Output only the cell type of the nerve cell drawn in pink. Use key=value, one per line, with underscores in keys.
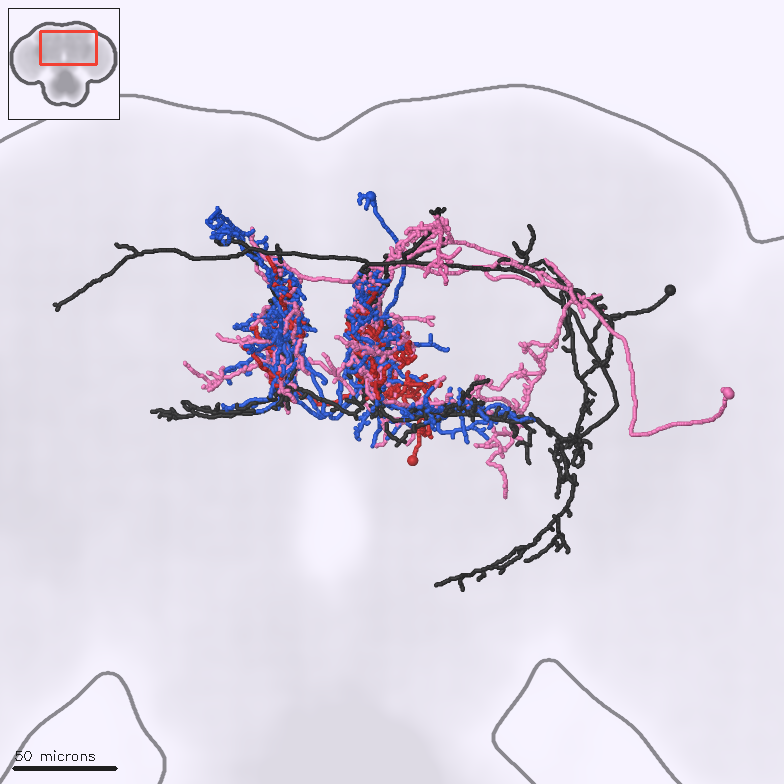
cell_type=ATL042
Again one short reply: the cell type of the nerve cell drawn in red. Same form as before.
cell_type=ATL045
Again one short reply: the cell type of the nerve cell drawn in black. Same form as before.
cell_type=ATL021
